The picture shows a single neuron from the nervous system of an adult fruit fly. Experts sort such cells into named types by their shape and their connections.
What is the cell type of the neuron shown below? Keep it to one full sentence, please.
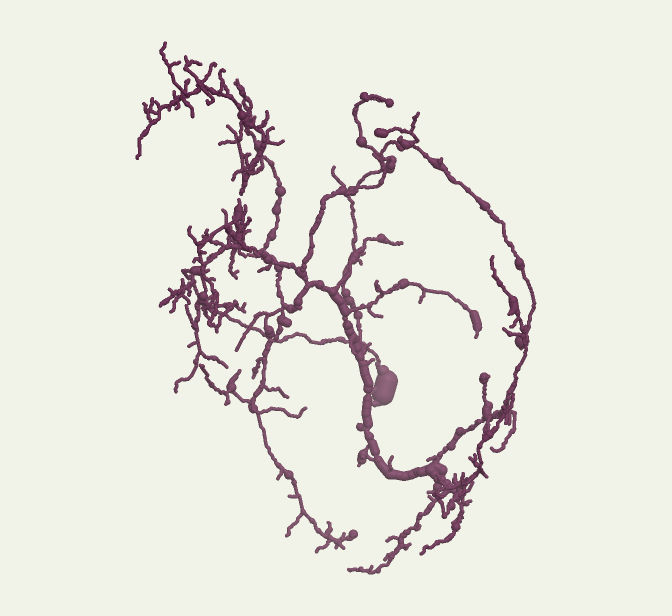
The cell type to which this neuron belongs is IN03A064.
